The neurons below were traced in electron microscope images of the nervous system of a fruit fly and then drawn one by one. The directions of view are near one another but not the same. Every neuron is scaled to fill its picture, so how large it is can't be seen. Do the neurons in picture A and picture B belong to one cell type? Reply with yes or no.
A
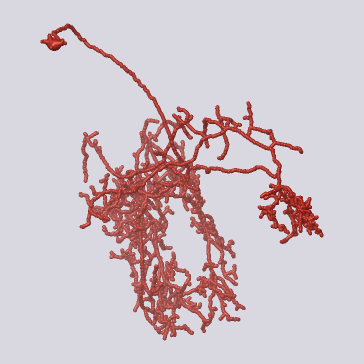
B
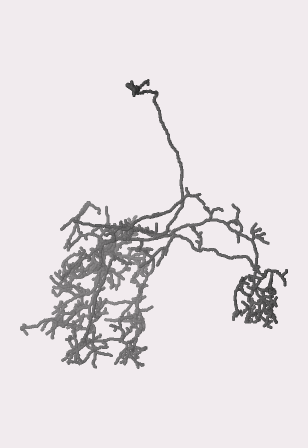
yes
